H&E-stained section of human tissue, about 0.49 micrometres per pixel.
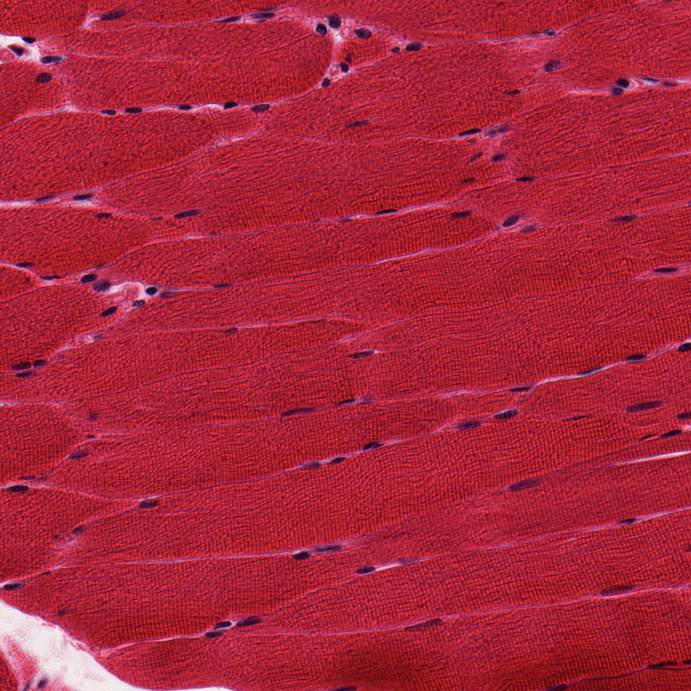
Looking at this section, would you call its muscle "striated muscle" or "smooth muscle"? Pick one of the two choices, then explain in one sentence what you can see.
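Striated muscle. Fine cross-striations can be seen running across the fibres.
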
